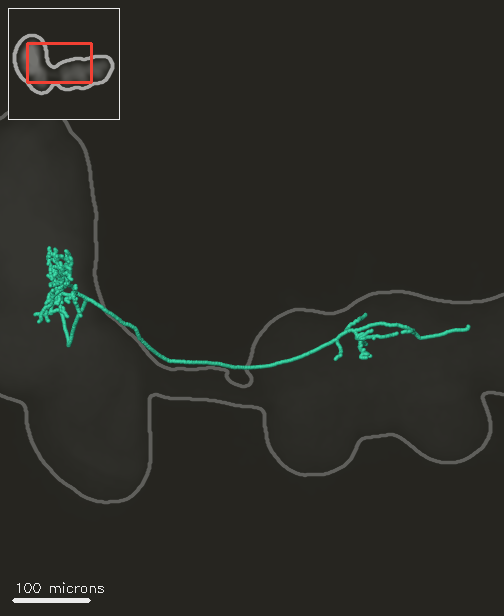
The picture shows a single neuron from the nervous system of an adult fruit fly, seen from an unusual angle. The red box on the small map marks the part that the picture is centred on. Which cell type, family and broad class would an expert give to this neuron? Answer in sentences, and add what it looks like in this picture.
The cell type is DNg02_a. Its family is hemilineage LB12. Its broad class is descending neuron. From left to right in the picture it spans about 600 microns. As drawn here it is more than twice as wide as it is tall.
